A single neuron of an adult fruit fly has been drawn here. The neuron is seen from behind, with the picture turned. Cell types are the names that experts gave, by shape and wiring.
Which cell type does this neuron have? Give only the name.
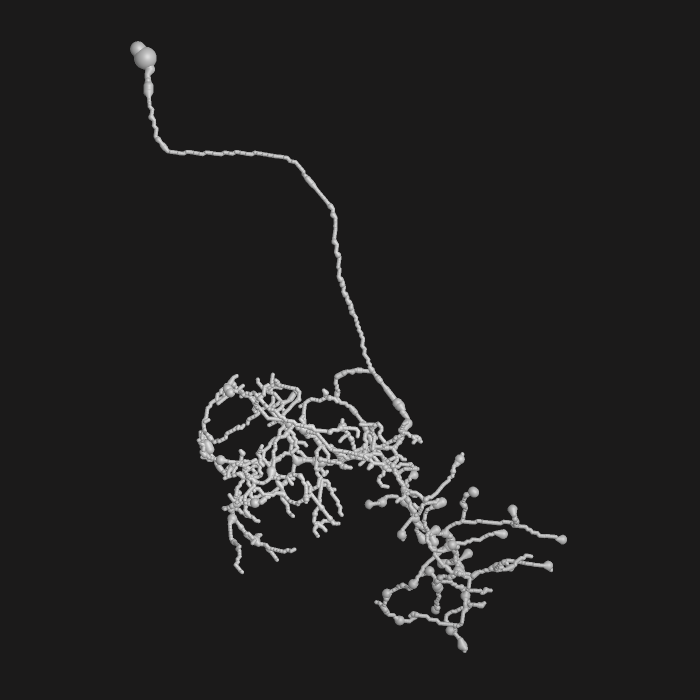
CB3762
